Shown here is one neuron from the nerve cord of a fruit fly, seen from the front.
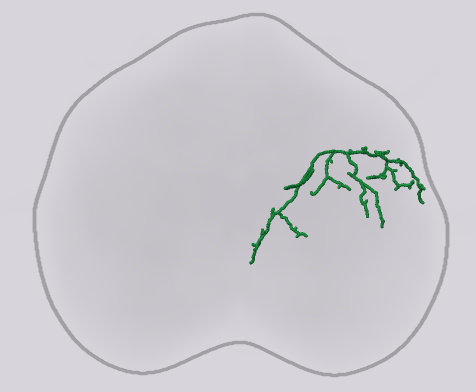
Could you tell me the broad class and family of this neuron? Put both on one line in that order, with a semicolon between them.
descending neuron; DNge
